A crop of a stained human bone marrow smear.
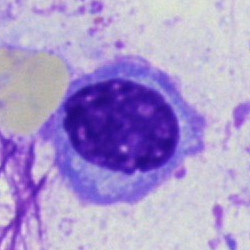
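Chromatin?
Dark purple, coarsely clumped, small pale gaps between clumps.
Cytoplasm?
Moderate blue rim all round the nucleus, deeper blue at the outer edge than beside the nucleus.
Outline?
Irregular, with small blunt bulges.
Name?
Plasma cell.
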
